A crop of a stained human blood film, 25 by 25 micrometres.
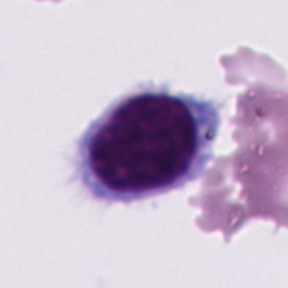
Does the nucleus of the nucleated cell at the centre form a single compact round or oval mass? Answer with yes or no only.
Yes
